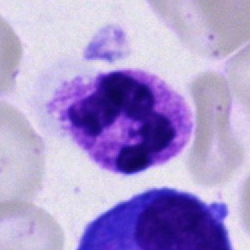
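Segmented neutrophil, the cell in the centre of this stained marrow smear. Its nucleus, as I follow it, splits into several connected lobes set around the middle of the cell. The chromatin looks dark purple and coarsely clumped. The cytoplasm, pinkish-lilac, is filled with fine pink-purple granules.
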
